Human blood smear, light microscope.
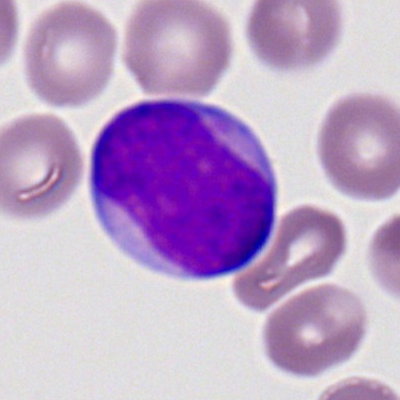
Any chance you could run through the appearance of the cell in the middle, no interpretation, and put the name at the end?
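The outline of the cell is smooth and round. Most of the cell is occupied by the nucleus, with only a scant rim of cytoplasm remaining. The chromatin stains deep purple, and the cytoplasm is pale blue. The cell is a myeloblast.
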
